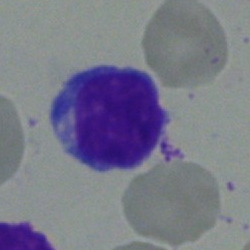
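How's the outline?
Roughly round, a little uneven at the edge.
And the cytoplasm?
Deep blue, widest on the left of the nucleus, with a few paler spots there but no granules.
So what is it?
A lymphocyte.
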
